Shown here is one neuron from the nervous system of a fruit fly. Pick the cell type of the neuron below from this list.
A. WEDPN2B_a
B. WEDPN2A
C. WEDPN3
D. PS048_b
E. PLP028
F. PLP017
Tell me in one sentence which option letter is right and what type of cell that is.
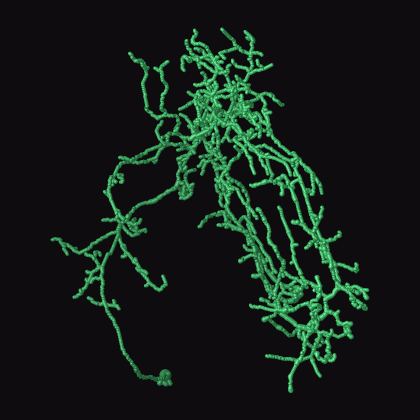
The matching cell type for the neuron is option F, PLP017.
